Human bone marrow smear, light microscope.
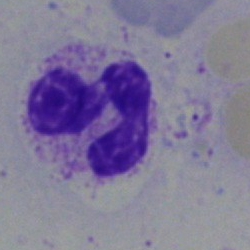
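Segmented neutrophil in the middle, its outline roughly round. You'll see the chromatin is dark purple and condensed, and there's no nucleolus to find in either lobe. Fine pinkish-violet granules sit in the cytoplasm.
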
